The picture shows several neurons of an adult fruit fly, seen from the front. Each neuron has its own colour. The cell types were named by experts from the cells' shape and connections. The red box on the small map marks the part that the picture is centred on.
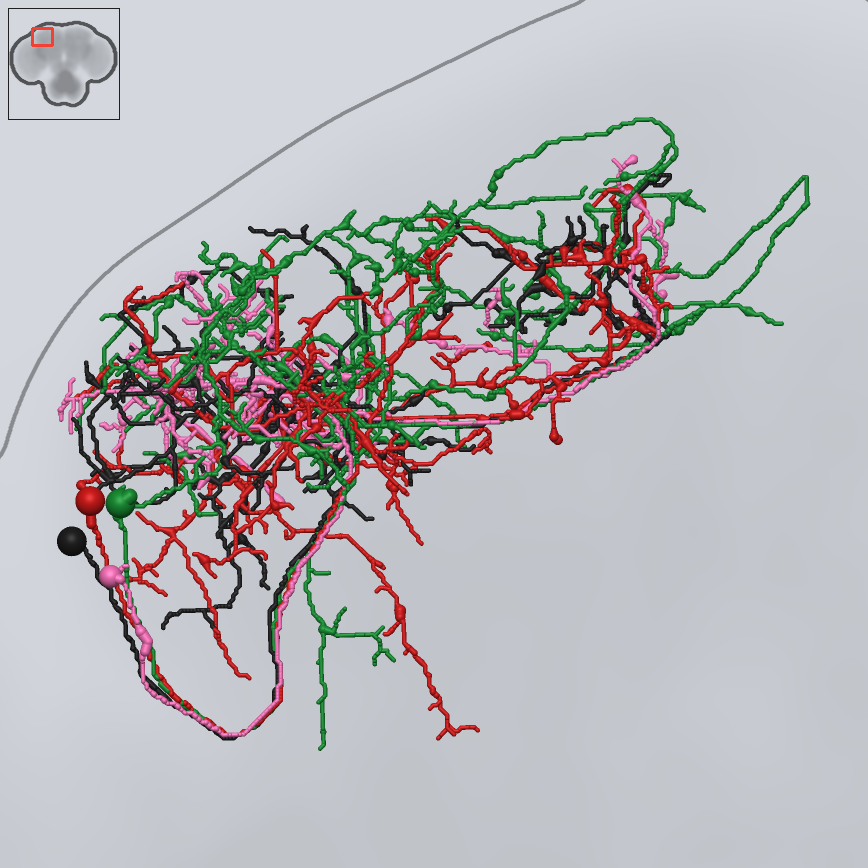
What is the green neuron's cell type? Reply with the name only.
LHAV6b3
